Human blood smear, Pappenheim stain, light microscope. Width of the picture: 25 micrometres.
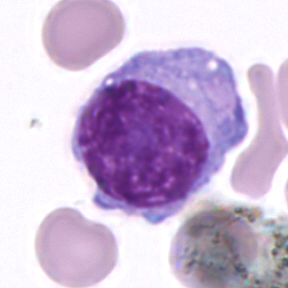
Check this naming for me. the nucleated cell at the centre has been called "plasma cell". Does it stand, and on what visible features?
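The nucleus here is round in outline, about 11 micrometres across, and lies toward the lower left of the cell, filling about 60% of its area.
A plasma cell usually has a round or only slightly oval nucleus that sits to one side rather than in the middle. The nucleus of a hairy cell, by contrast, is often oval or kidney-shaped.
On the nucleus, then, the cell goes with plasma cell and against hairy cell. Most of the cytoplasm lies to the upper right of the nucleus, and it is a deeper blue at its outer edge than near the nucleus.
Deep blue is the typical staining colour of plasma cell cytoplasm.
This blue cytoplasm also goes with plasma cell. The chromatin is dark purple and clumped, with paler gaps between the clumps. A few small clear vacuoles sit in the cytoplasm, and no distinct granules are seen. The cell outline is irregular, with a bumpy, uneven edge. Taken together, the cell is a plasma cell, and hairy cell does not fit as well.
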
